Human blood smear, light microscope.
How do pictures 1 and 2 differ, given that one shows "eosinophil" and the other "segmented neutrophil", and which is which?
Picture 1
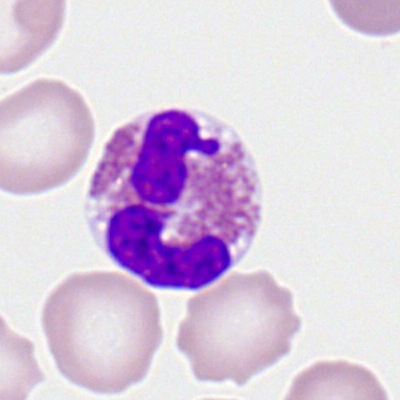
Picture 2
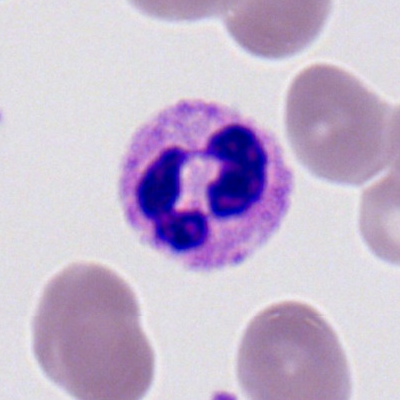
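Picture 1 shows an eosinophil; picture 2 shows a segmented neutrophil. Picture 1: nucleus in two main lobes, one in the upper half of the cell, one in the lower half. Picture 2: nucleus in three lobes, set around a pale central space.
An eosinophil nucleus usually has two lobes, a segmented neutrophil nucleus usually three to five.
Picture 2: cytoplasm filled with fine, small lilac granules.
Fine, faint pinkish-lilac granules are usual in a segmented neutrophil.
Chromatin: dark purple and clumped in picture 1, dark purple and densely clumped in picture 2. Picture 1: no nucleoli visible.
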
